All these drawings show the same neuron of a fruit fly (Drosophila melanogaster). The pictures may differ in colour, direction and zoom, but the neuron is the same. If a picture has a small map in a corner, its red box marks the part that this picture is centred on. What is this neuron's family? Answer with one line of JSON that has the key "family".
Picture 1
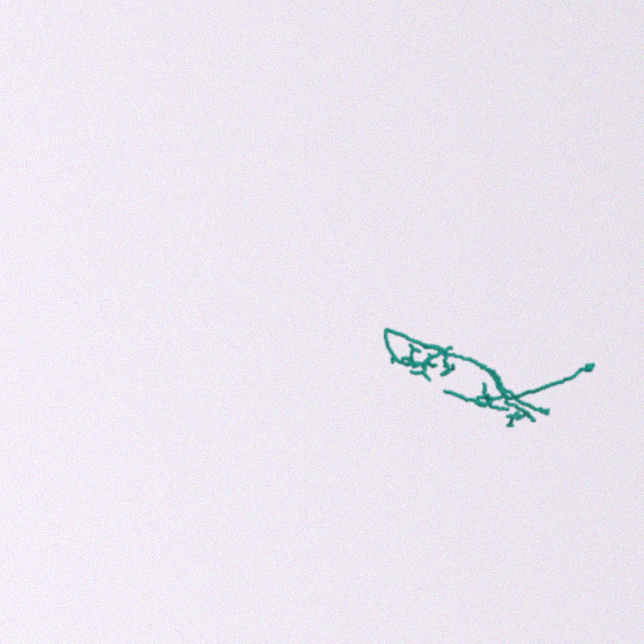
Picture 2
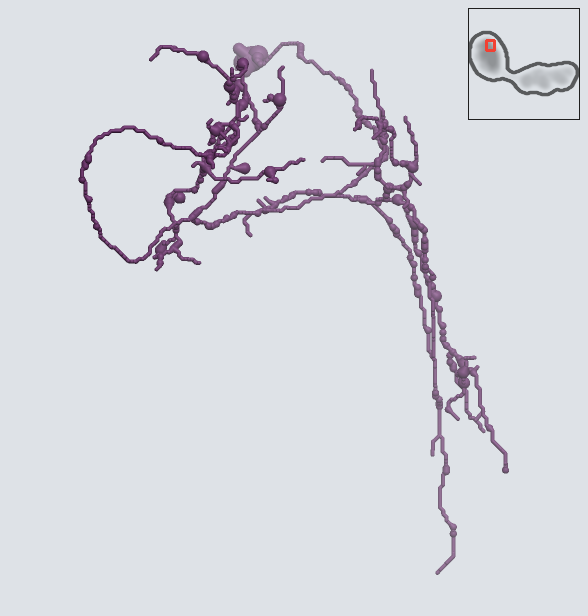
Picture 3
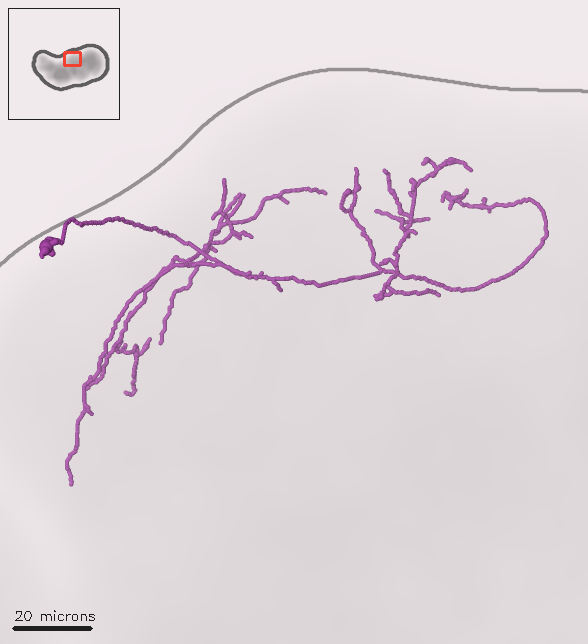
{"family": "hemilineage SLPpl1"}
